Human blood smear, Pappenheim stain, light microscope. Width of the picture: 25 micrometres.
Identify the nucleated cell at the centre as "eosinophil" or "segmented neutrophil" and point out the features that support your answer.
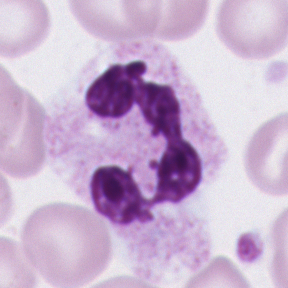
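It is a segmented neutrophil. Granules: fine, small and lilac-pink, filling the cytoplasm.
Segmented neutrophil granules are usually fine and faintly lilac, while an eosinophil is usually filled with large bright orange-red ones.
Nucleus: several separate lobes joined by thin chromatin strands, set in a ring curving around a paler centre, open toward the left.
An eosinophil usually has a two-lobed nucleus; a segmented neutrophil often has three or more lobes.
Chromatin: dark purple, coarsely clumped.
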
